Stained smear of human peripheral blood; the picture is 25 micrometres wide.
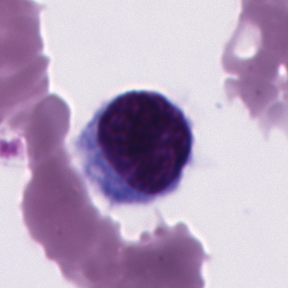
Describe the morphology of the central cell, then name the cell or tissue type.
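Dark purple, densely clumped chromatin fills a nucleus that is round in outline and about 9 micrometres across. No distinct nucleolus can be seen within it. The nucleus sits toward the upper right of the cell, so most of the cytoplasm lies on the lower left. That cytoplasm is pale to medium blue. Answer: hairy cell.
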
